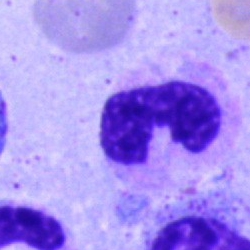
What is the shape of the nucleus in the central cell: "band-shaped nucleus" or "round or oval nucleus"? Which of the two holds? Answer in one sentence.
This cell has a nucleus bent into a band, not split into lobes.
